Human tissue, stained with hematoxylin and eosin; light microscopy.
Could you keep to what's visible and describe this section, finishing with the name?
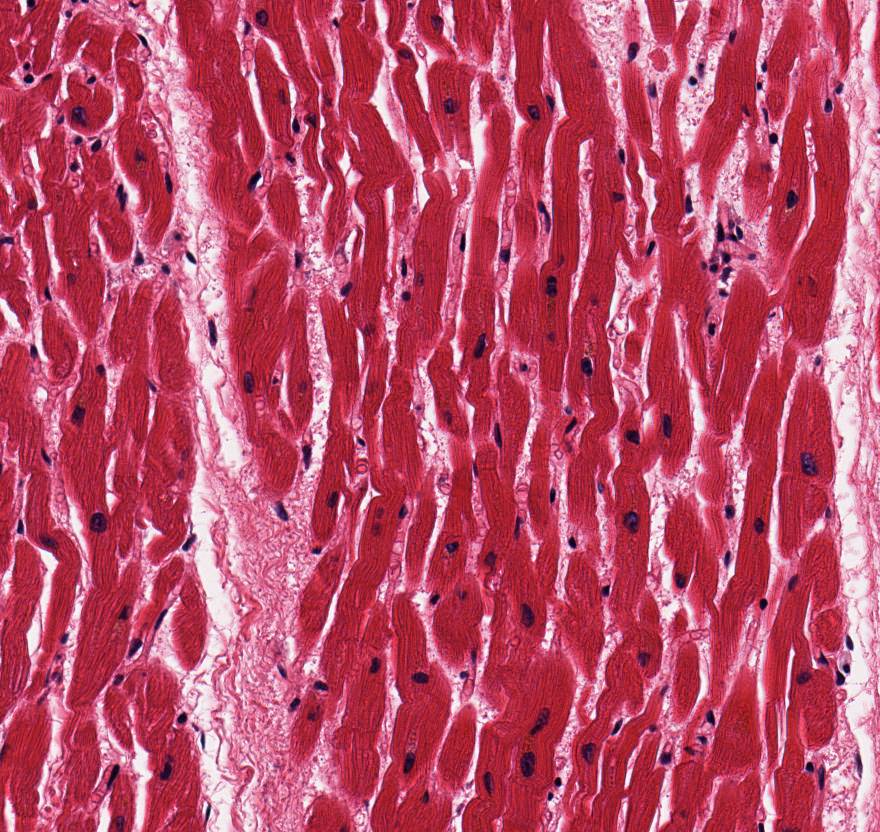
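Elongated muscle fibres run mainly from top to bottom across the field, and many of them branch and join neighbouring fibres. Small, dark, elongated nuclei lie in the narrow spaces between the fibres. No fat cells are present anywhere. This is the left ventricle of the heart.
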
